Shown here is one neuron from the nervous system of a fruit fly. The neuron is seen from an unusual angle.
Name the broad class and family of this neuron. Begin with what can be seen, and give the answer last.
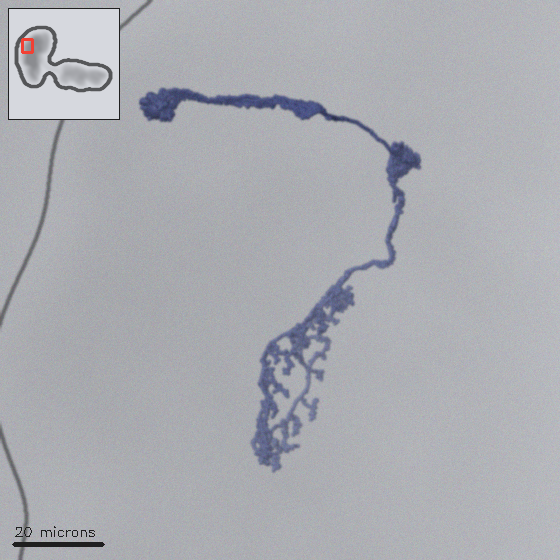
It lies in the brain. By the scale bar it is about 85 microns tall in this view. This is a central-brain intrinsic neuron. The family is hemilineage EBa1.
